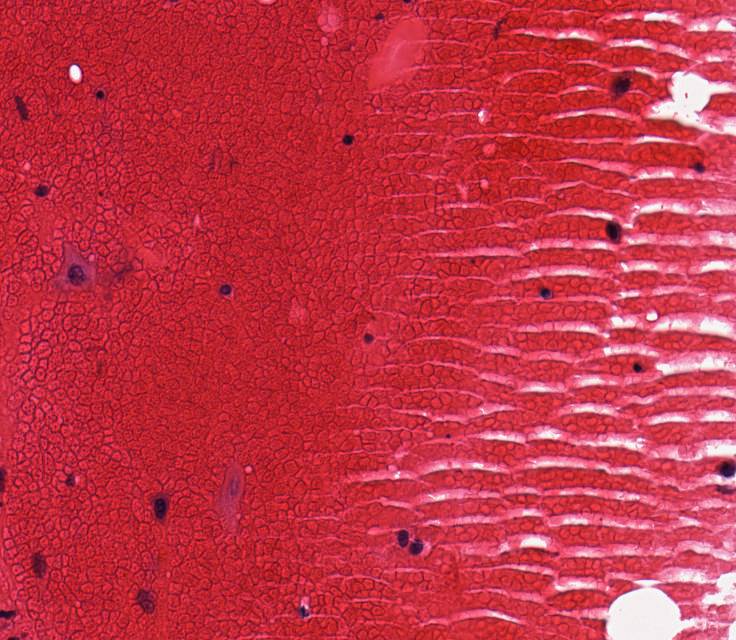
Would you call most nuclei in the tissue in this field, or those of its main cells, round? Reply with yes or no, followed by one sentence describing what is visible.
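Yes. Only a few small dark round nuclei are scattered sparsely across the field.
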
